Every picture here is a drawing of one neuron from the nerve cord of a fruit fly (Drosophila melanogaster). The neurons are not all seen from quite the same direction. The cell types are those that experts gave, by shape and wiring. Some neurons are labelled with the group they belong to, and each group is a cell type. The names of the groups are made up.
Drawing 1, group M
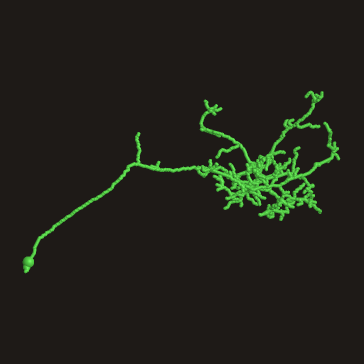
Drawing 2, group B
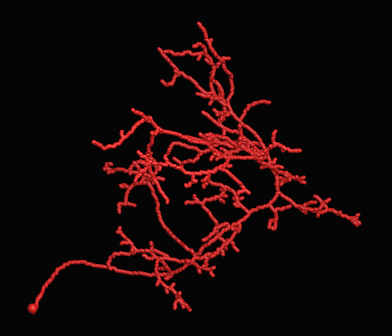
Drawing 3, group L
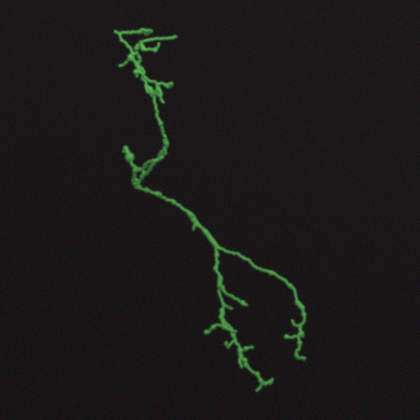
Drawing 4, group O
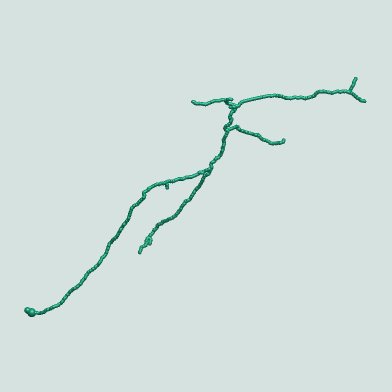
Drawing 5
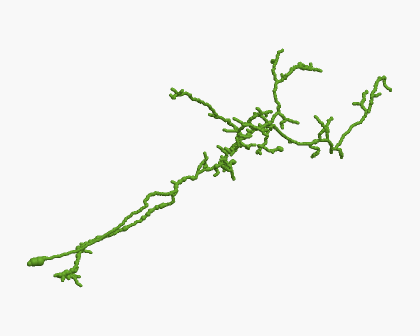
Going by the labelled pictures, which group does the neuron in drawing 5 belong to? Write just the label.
group O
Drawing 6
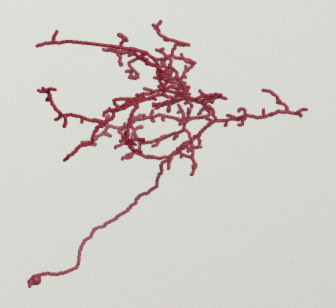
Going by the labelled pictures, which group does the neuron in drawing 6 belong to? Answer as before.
group B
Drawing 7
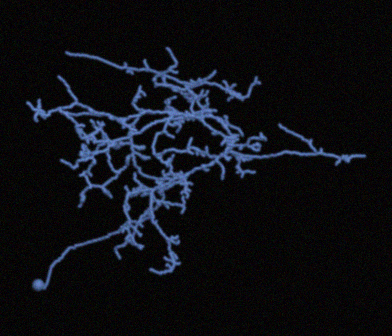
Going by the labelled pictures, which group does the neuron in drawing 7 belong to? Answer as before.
group B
